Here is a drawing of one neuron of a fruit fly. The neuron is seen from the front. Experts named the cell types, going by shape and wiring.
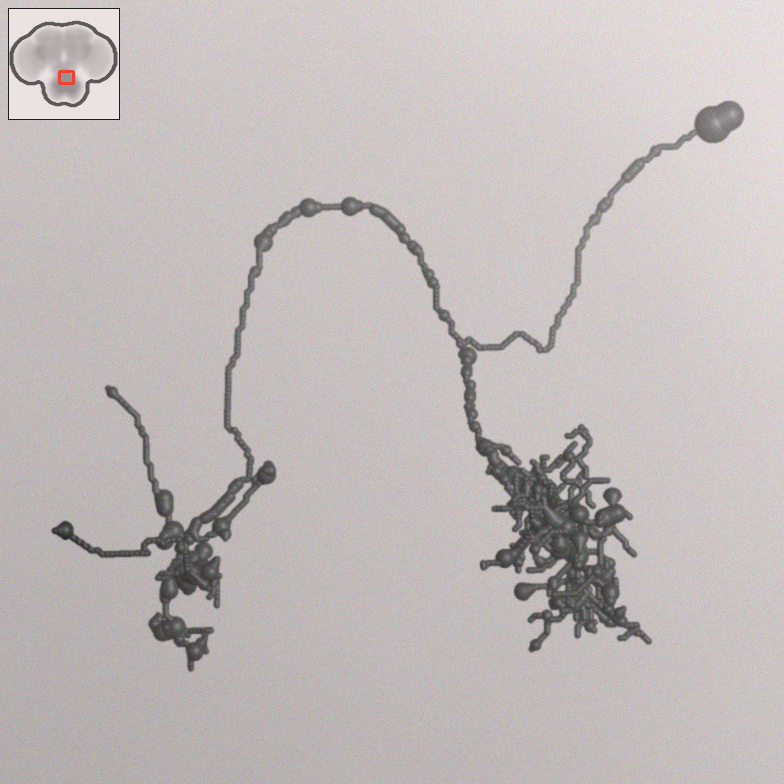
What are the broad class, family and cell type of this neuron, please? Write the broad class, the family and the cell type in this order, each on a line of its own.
nerve-cord intrinsic neuron
hemilineage 06A
IN06A091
